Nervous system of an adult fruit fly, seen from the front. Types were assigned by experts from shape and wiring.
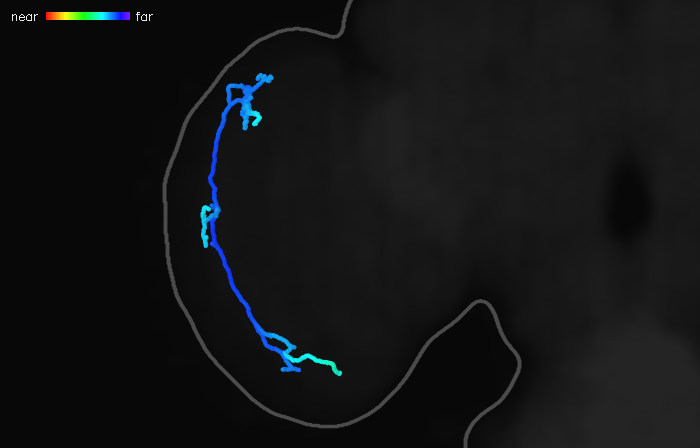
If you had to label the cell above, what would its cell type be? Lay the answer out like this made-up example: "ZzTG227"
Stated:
"Cm10"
